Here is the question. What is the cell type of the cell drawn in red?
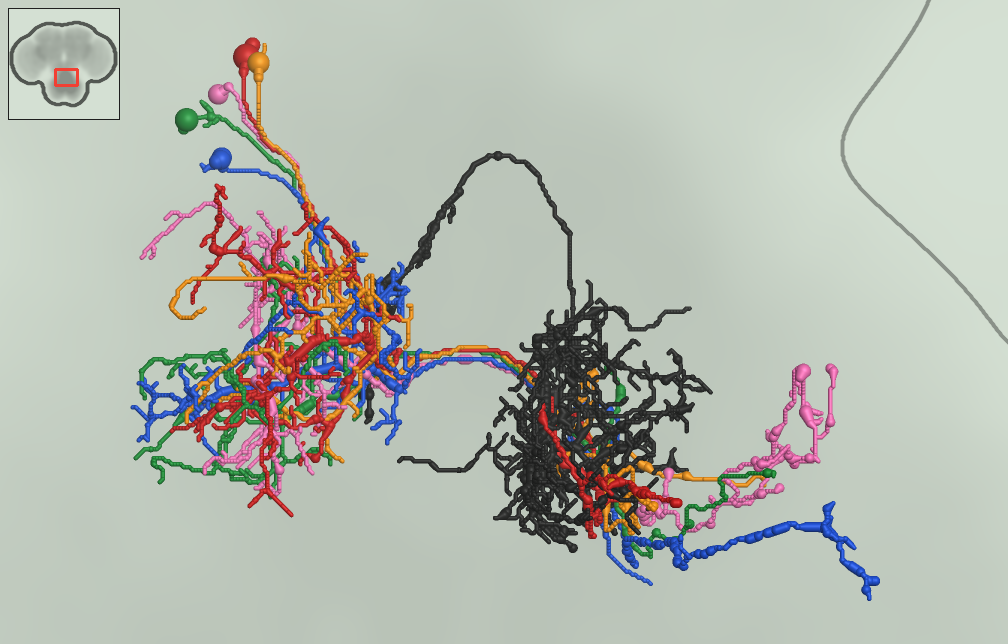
IN07B092_a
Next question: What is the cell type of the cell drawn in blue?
IN07B086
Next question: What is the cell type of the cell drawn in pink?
IN07B087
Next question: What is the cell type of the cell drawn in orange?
IN07B092_d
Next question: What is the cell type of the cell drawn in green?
IN07B096_c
